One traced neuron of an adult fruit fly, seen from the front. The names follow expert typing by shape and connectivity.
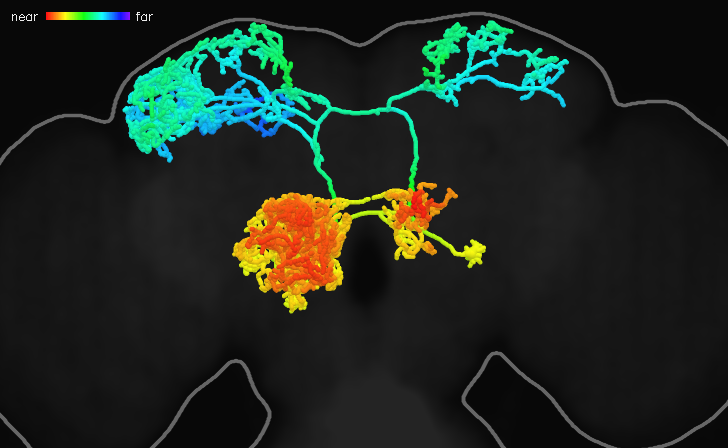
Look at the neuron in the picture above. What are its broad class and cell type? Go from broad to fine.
central-brain intrinsic neuron; CSD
